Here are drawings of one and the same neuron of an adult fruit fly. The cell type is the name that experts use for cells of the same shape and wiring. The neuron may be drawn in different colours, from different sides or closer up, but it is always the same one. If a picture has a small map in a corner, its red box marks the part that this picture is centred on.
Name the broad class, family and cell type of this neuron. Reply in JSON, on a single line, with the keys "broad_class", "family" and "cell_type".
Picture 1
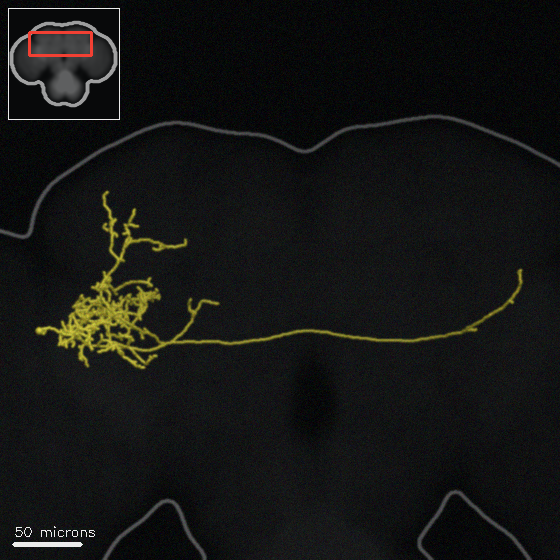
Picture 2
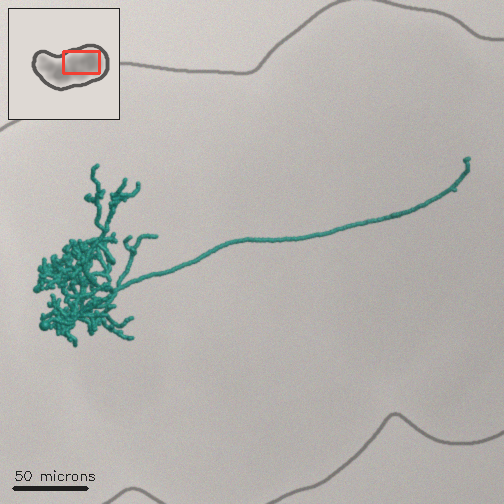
{"broad_class": "central-brain intrinsic neuron", "family": "hemilineage VLPl&d1_lateral", "cell_type": "AVLP279"}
